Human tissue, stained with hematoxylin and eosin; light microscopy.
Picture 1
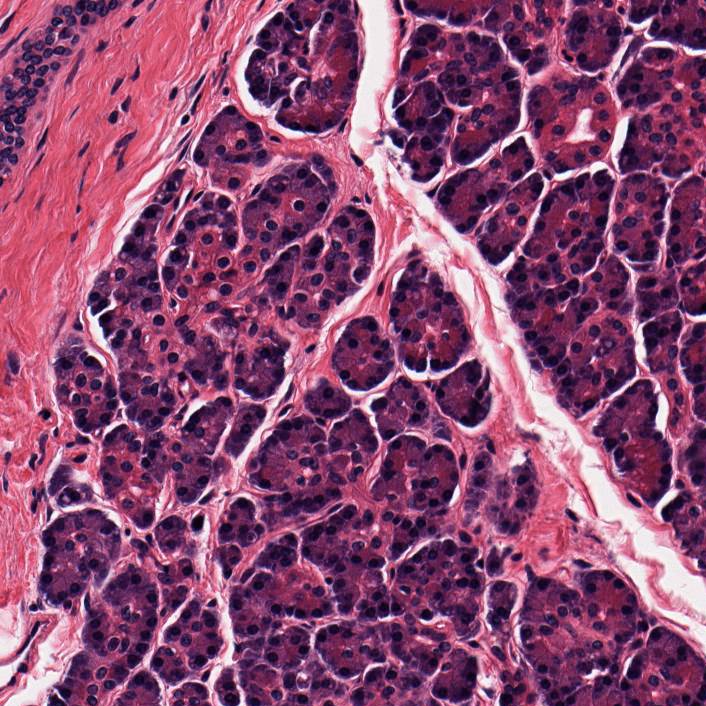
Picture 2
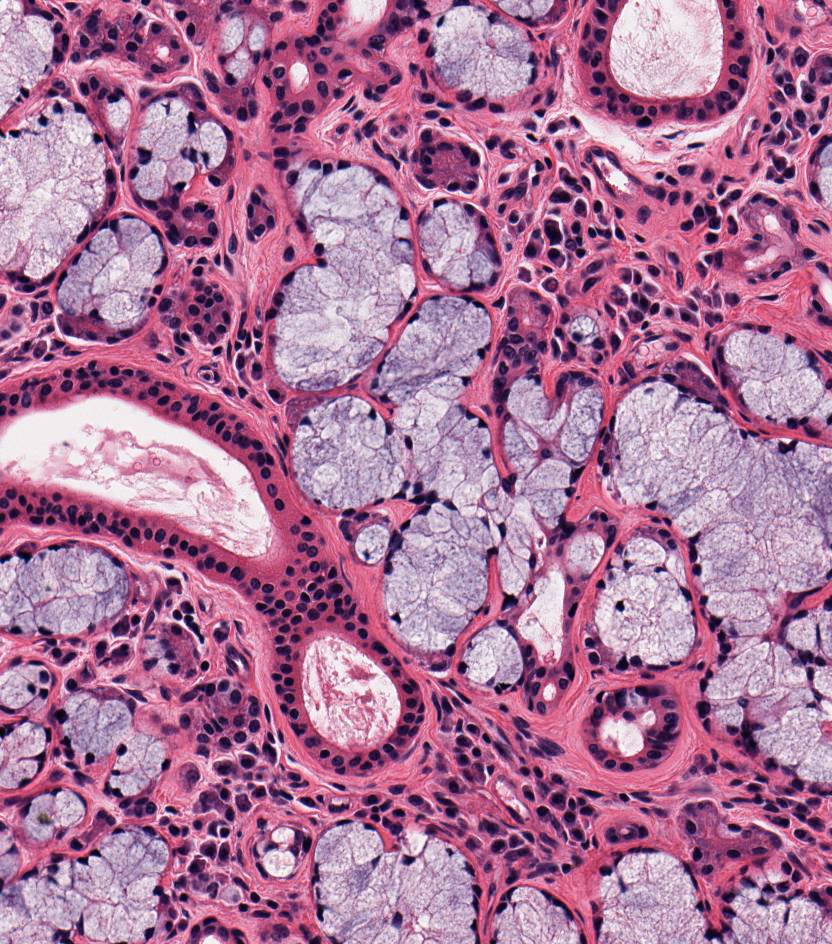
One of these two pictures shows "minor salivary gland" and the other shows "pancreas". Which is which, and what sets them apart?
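Pancreas: picture 1. Minor salivary gland: picture 2. Picture 1: closely packed acini in lobules divided by thin fibrous septa; a wider septum runs diagonally from top centre towards lower right. Acinar cells pyramidal, nuclei round and basal. Upper left corner: band of dense pink collagen, wavy fibres running diagonally. Picture 2: rounded clusters of mucous acini over most of the field, narrow pink fibrous septa between. Mucous cells pale grey-violet and foamy; dark flattened nuclei pressed to the outer edge of each acinus.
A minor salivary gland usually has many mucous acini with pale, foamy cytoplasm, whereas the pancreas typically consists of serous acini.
Duct lumens at left middle, lower centre and top right hold pale pink wispy secretion.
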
